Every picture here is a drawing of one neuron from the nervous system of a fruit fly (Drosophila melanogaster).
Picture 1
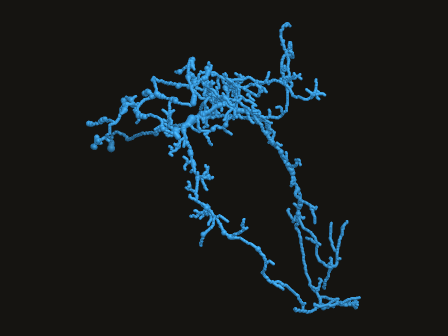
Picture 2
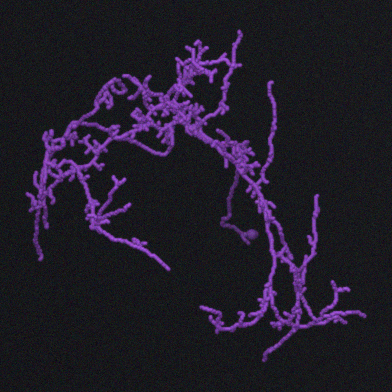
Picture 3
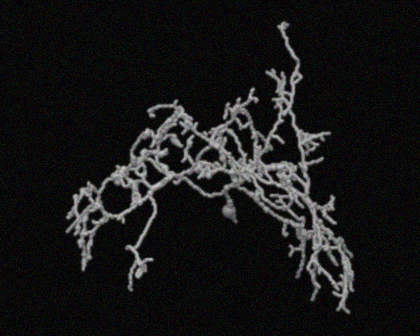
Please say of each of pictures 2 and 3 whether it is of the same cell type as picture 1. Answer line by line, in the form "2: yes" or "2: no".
2: yes
3: no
